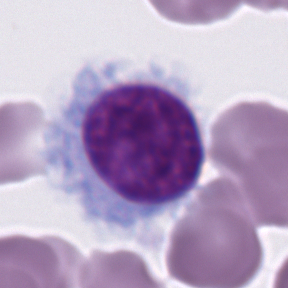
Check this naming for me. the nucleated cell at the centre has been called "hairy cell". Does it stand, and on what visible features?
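Yes, hairy cell is the right name for this cell. What decides it is the outline, which is ragged and set with many fine hair-like projections.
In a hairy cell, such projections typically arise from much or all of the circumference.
The pale blue cytoplasm would suit either name, hairy cell or typical lymphocyte.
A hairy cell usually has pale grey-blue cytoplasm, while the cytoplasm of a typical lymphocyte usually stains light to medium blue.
Also seen: the rim of cytoplasm is broader on the left than on the right, no nucleolus is visible, and no reddish granules are present.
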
